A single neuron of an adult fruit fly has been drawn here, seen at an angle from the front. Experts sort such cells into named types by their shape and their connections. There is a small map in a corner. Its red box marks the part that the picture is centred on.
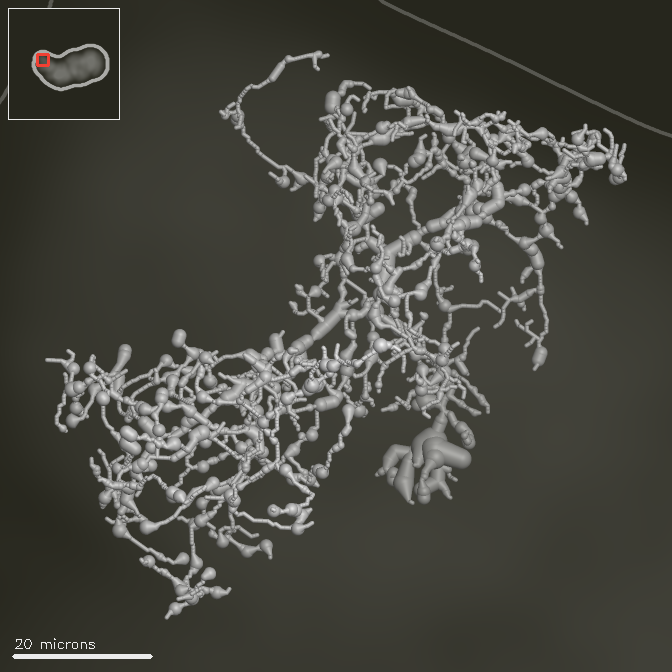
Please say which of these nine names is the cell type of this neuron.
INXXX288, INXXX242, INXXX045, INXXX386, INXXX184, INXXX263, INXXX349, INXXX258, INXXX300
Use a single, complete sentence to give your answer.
Among cell types, the one for this neuron is INXXX258.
